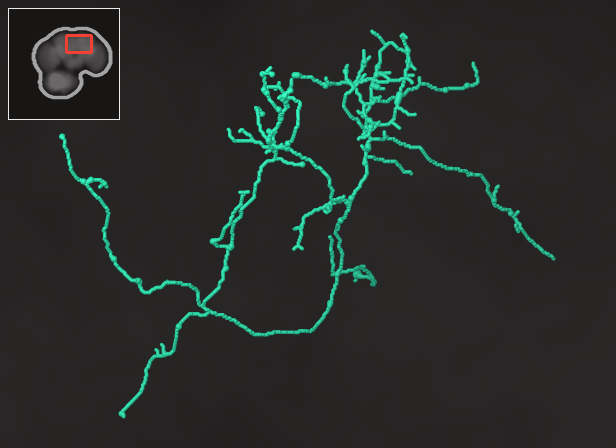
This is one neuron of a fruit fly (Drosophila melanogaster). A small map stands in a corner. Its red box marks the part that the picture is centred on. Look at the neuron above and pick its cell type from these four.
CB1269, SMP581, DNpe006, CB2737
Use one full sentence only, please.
As for cell type, this neuron is SMP581.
